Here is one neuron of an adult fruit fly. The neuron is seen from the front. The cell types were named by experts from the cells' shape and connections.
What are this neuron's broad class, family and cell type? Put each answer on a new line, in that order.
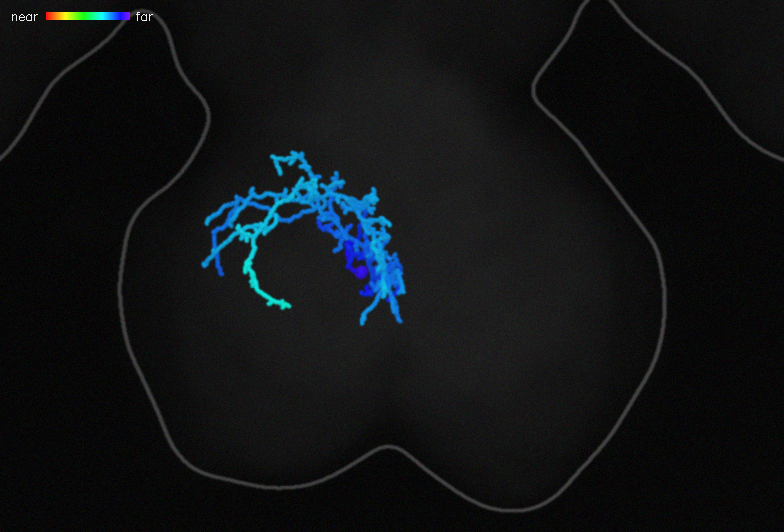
nerve-cord intrinsic neuron
hemilineage 03A
IN03A083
